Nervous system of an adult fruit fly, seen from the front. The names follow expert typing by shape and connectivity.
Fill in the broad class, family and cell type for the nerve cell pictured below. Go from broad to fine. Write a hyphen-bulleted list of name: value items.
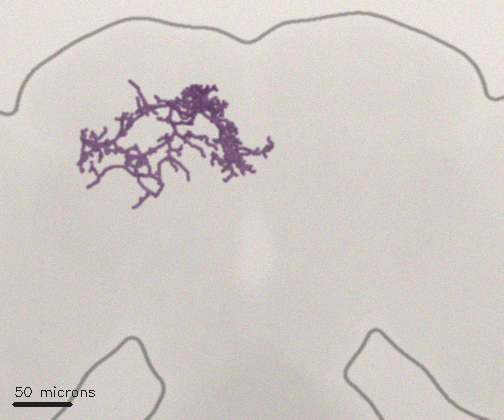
- broad class: central-brain intrinsic neuron
- family: hemilineage DM6_dorso_lateral
- cell type: SMP369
